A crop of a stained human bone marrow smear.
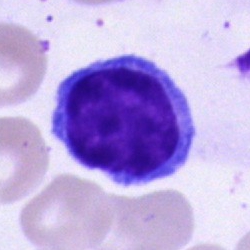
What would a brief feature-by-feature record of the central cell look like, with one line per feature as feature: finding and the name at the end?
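Chromatin: dark purple, mottled, slightly clumped
Cytoplasm: thin deep-blue rim around the nucleus
Vacuoles: none in the cytoplasm
Surface: no long projections or tails
Name: lymphocyte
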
